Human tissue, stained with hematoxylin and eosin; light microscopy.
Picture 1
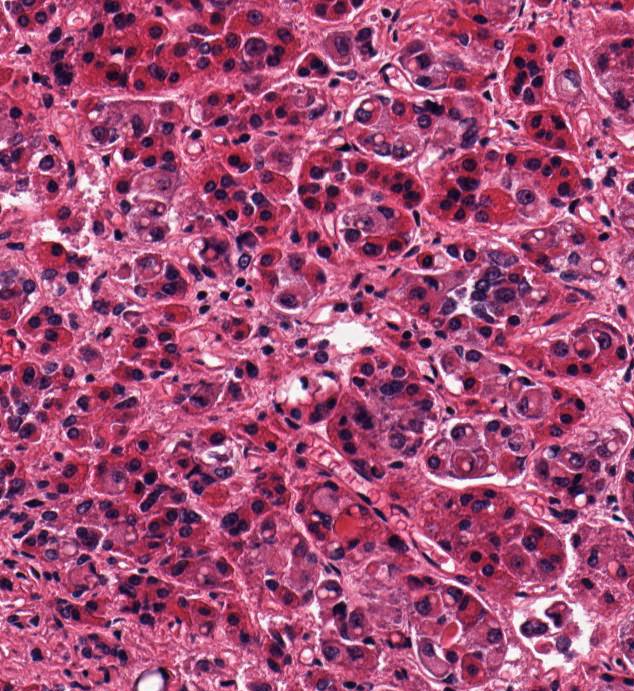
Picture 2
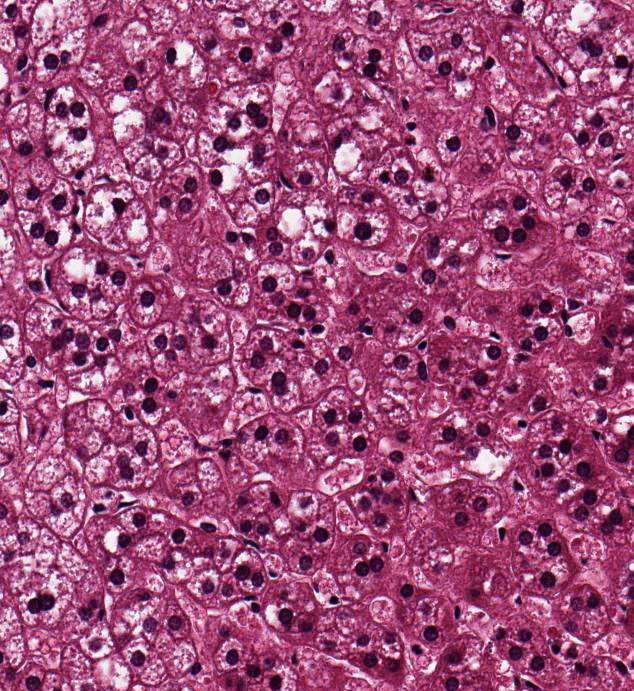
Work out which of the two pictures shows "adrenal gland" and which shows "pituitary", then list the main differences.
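Pituitary in picture 1; adrenal gland in picture 2. Cytoplasm: abundant and deeply red eosinophilic in most polygonal cells of the pituitary, with paler pinkish-grey cells scattered among them, mainly centre and right; abundant, pale pink, finely granular to bubbly in the adrenal gland. Vacuoles: small clear white ones in many adrenal cells across the field. Nuclei: round, many with a distinct nucleolus, in the pituitary; round and darkly stained in the adrenal. Between nests: thin partitions carrying small, dark, often elongated nuclei in the pituitary; thin channels lined by flat, elongated nuclei in the adrenal, without broad fibrous stroma.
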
